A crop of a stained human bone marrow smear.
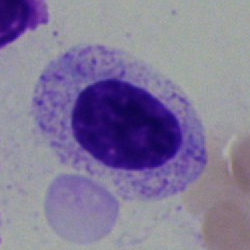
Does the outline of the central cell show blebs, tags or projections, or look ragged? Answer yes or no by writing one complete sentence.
No, the edge of this cell is smooth and even, not rough.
